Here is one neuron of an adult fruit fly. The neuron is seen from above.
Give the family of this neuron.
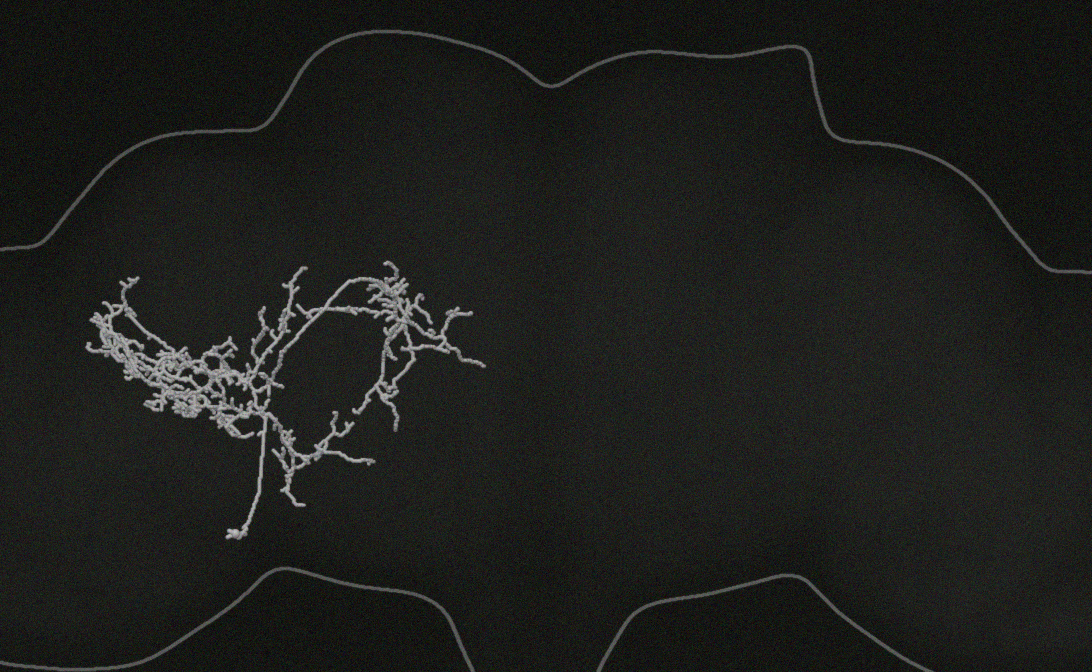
hemilineage DL1_ventral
